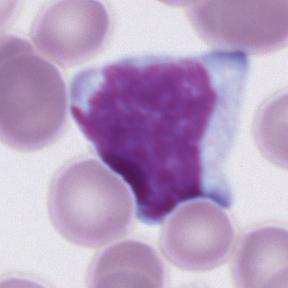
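Typical lymphocyte, the nucleated cell at the centre of a stained smear of human peripheral blood. Its outline is angular and roughly triangular rather than round. The nucleus fills most of the cell and has an irregular, bumpy border. The chromatin is dark purple, mottled and slightly clumped. No granules are visible in the cytoplasm.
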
